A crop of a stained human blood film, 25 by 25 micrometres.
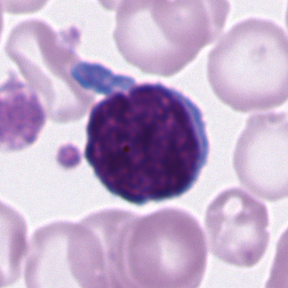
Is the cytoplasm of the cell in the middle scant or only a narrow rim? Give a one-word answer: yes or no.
Yes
